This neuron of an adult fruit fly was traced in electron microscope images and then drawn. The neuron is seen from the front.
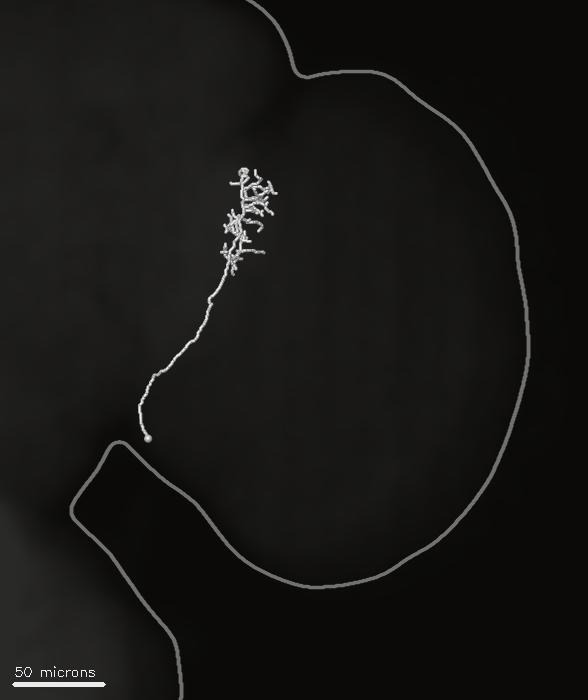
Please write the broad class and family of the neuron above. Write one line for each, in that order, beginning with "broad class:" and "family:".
broad class: optic-lobe intrinsic neuron
family: Li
